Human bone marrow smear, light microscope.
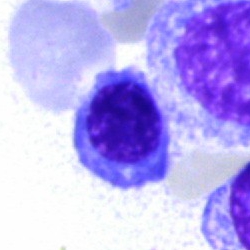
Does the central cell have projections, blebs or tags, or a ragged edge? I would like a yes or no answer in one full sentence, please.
Yes, the border of the cell is ragged or frayed, or shows projections, blebs or tags.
